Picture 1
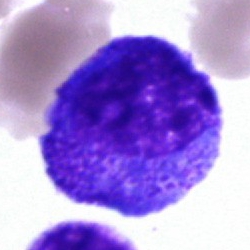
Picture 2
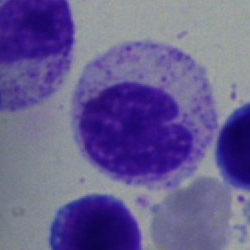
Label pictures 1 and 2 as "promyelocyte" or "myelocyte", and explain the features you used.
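Let me sort these: the promyelocyte is in picture 1 and the myelocyte in picture 2. Outlines first: the promyelocyte is roughly round but its edge is slightly uneven, whereas the myelocyte is round with a smooth edge. Then the cytoplasm, which is bluish purple in the promyelocyte and plentiful and pale greyish-lilac in the myelocyte, with no vacuoles that I can see.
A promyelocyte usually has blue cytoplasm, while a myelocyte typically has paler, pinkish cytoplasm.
In the myelocyte I also note chromatin that stains dark purple with a slightly mottled pattern. As for the neighbours, pale red cells touch the promyelocyte at its upper left and upper right, and a pale red cell without a nucleus lies below and to the right of the myelocyte.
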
